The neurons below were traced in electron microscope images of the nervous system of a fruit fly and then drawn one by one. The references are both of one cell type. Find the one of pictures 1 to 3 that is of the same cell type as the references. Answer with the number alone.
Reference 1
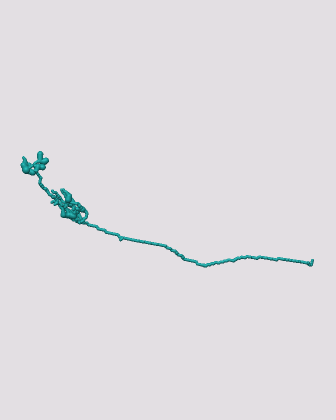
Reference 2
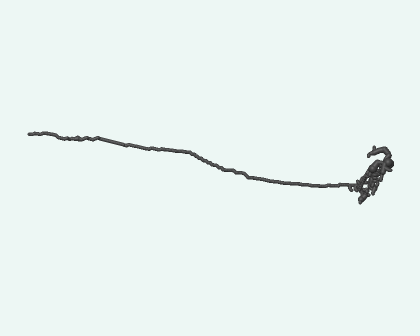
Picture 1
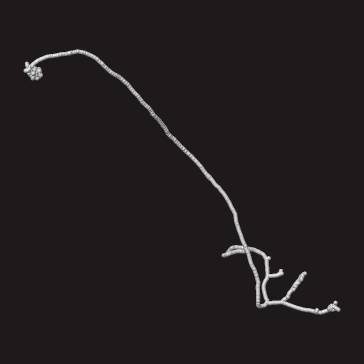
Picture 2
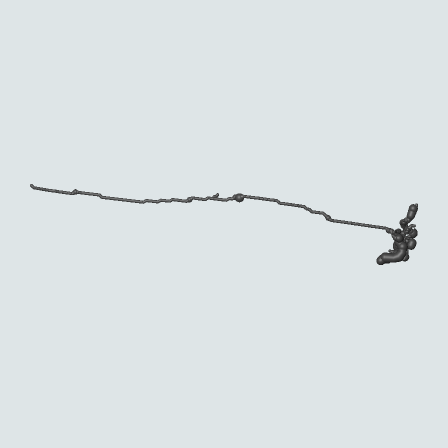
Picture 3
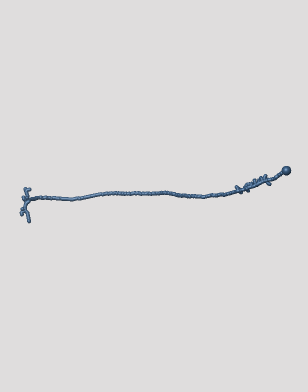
2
